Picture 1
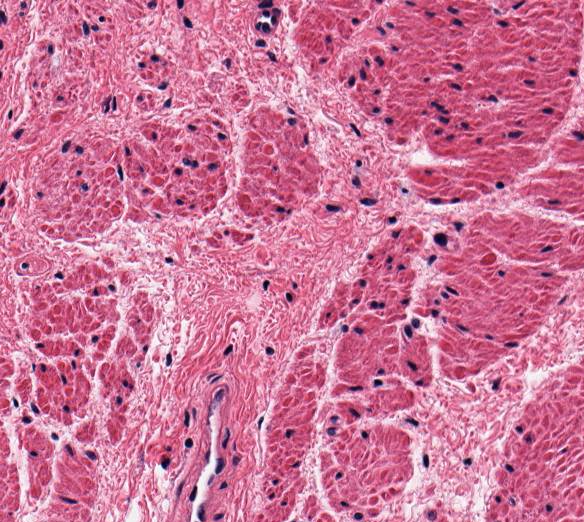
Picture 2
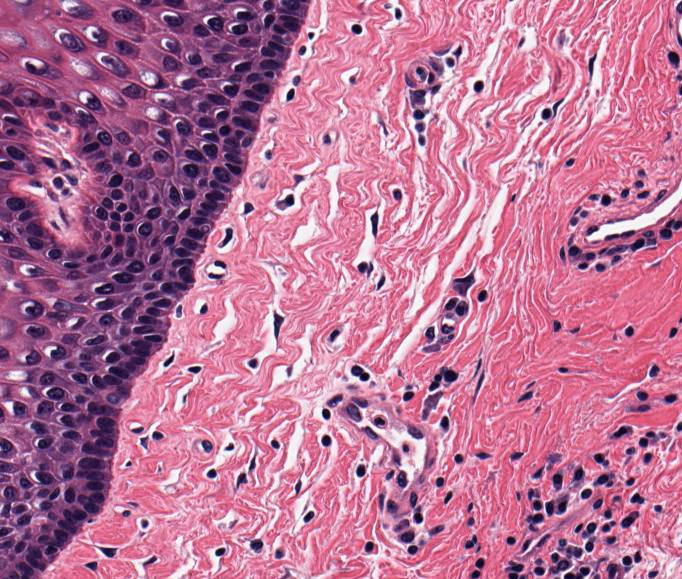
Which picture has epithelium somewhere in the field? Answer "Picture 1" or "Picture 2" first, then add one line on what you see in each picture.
Picture 2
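What picture 1 shows: No epithelium or glands are present anywhere in the field.
What picture 2 shows: Stratified squamous epithelium fills the left part of the field and fibrous stroma fills the right part.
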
